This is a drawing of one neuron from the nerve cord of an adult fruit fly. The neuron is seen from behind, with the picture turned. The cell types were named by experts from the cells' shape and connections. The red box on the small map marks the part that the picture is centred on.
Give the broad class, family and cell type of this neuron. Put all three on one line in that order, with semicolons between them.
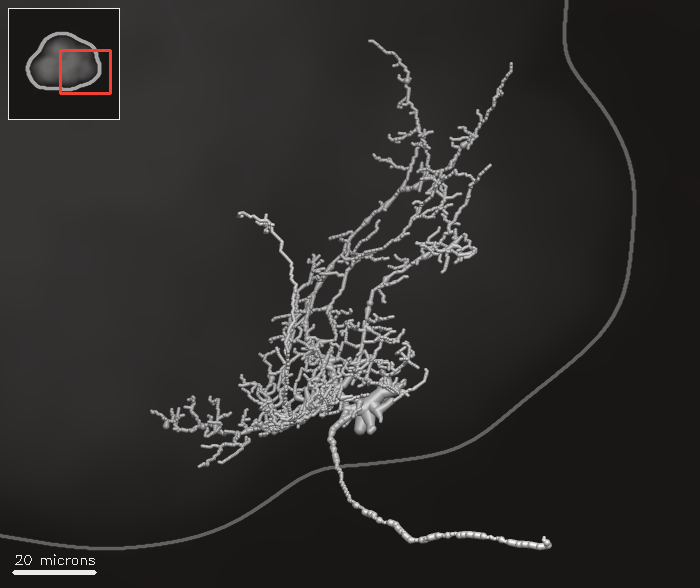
motor neuron of the nerve cord; MNad; MNad24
